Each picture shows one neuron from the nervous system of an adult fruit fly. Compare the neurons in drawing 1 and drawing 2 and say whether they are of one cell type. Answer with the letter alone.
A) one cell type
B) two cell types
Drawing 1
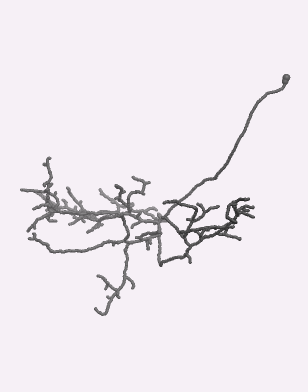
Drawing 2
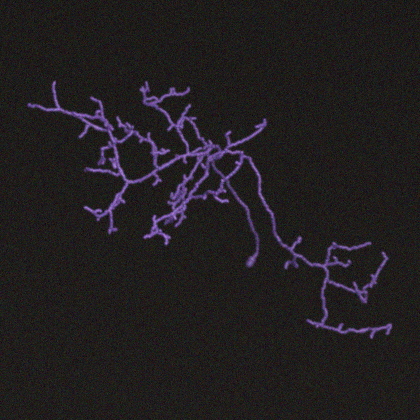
A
